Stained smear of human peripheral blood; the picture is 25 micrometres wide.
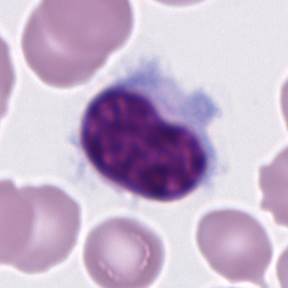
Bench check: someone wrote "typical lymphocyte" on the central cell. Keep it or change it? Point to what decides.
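Look first at the edge: many fine, hair-like projections stand out from it, and the whole cell measures about 12 micrometres across.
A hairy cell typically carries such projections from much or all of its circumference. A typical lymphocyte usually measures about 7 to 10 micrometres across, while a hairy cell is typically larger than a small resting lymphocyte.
So the name typical lymphocyte does not fit; this is a hairy cell. Now the rest: the cytoplasm is pale blue, with no visible granules and no vacuoles.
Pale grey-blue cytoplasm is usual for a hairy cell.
Most of that cytoplasm lies to the upper right, while the nucleus, about 12 by 8 micrometres, sits toward the lower left. Its chromatin is dark purple and coarsely clumped.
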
